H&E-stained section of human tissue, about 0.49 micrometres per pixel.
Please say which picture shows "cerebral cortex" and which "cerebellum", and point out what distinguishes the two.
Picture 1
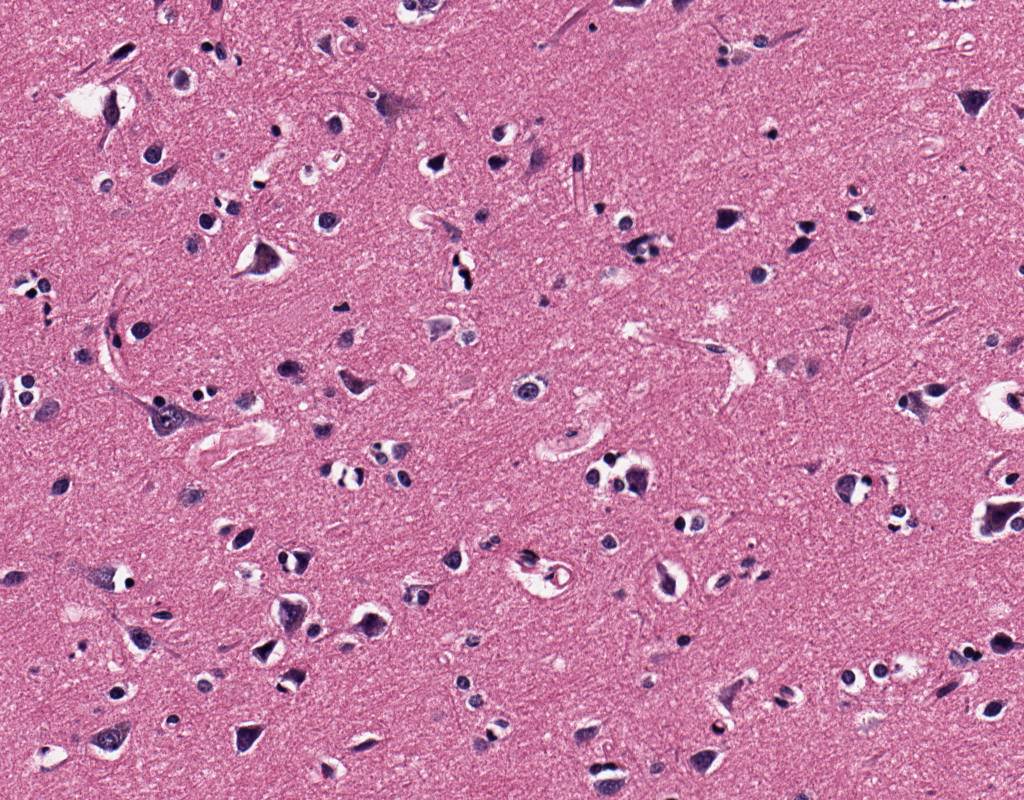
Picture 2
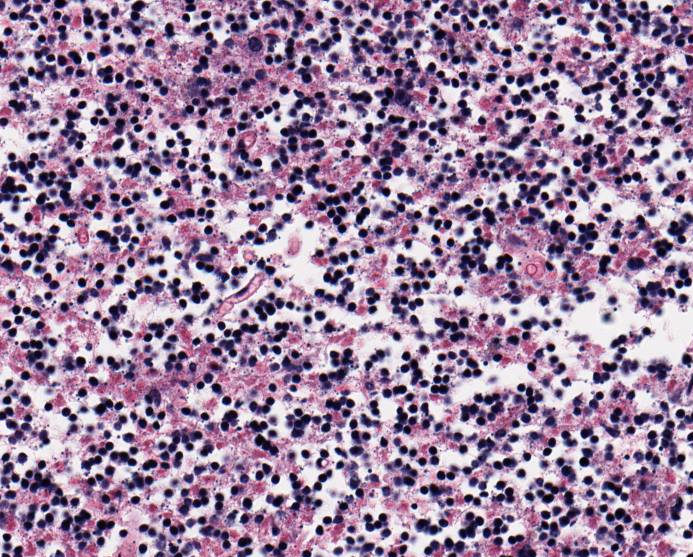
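So, the first is cerebral cortex and the second is cerebellum. In the cerebral cortex, scattered neurons have triangular cell bodies, some tapering into a single process, like the one near the top right corner. Many of these bodies are small, angular and dark purple, so nucleus and cytoplasm are hard to separate. Small round dark nuclei with little cytoplasm lie throughout, several in pairs or small groups against neuron bodies. In the cerebellum, though, small round, uniform, deeply stained nuclei with little or no cytoplasm pack the whole field densely and evenly, without layering or units. Between them are irregular patches of pale pink granular material. A thin-walled capillary runs obliquely just left of centre there.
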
